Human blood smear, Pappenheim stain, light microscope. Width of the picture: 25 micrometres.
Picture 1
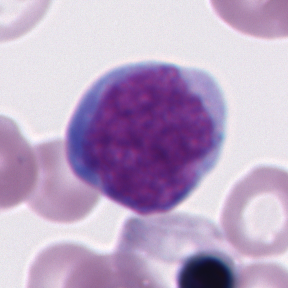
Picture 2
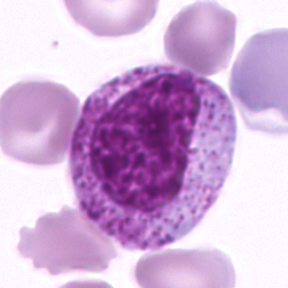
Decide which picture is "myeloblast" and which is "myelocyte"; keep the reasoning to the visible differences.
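Picture 1: myeloblast. Picture 2: myelocyte. Picture 1: cell about 14 micrometres across, outline round to slightly oval and smooth. Nucleus roundish, without lobes or deep indentation, filling about 80% of the cell's area.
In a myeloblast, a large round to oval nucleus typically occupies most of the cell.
Cytoplasm a narrow blue rim, with no distinct granules and no vacuoles.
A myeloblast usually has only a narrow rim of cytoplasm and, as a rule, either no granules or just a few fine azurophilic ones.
Picture 2: cell about 15 micrometres across. No nucleolus visible in the nucleus.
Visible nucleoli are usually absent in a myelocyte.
Cytoplasm pale pinkish-lilac, without vacuoles.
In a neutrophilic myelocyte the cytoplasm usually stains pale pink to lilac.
A red cell with a crenated, spiky edge lies below and to the left of the cell. Differences: cytoplasm blue in picture 1, pale pinkish-lilac in picture 2. Size close: about 14 against about 15 micrometres. Shared: no vacuoles in either.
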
